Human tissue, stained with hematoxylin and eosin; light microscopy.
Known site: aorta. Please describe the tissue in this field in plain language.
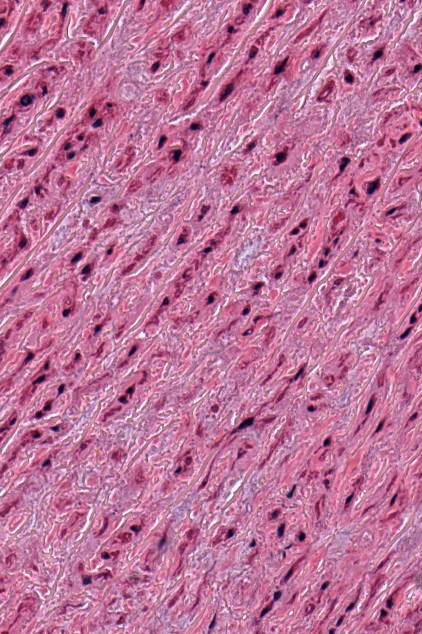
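Parallel fibres and cells fill the whole field, running diagonally from lower left to upper right. Their dark, elongated nuclei lie with long axes along the fibres. Cells and fibres stain strongly pink with eosin. Patches of pale bluish-grey material lie between the pink fibres, most visibly through the middle of the field.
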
